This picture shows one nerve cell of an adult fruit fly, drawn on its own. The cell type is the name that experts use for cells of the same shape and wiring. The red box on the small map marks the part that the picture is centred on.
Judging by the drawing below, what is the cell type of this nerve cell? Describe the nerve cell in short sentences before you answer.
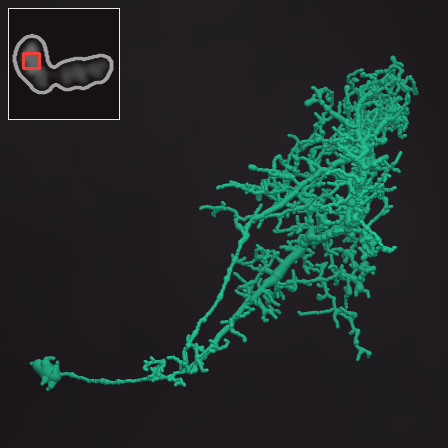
Its cell body lies at the lower left of the picture. In this view it is about as wide as it is tall. This is a central-brain intrinsic neuron. The cell type is WED075.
